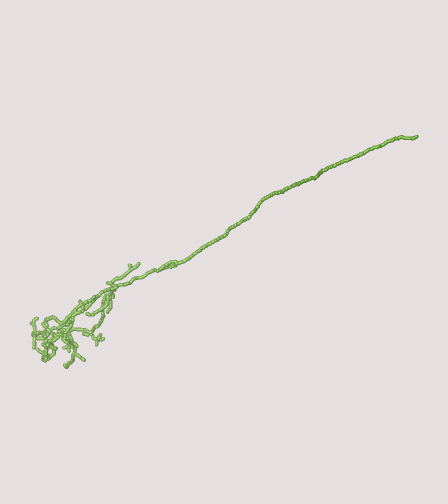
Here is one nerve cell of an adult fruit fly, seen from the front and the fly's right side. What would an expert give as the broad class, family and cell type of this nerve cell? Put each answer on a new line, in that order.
sensory neuron entering the brain
class mechanosensory
BM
